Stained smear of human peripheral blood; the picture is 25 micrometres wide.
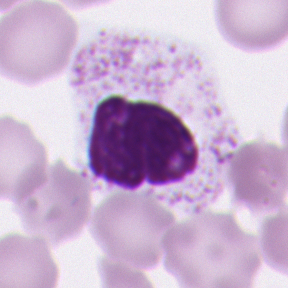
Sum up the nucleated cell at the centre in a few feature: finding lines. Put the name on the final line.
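Nucleus: two lobes divided by a single vertical cleft
Position: lower half of the cell
Chromatin: dark purple, dense
Granules: scattered purple-magenta, filling the cytoplasm, nucleus left uncovered
Name: segmented neutrophil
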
